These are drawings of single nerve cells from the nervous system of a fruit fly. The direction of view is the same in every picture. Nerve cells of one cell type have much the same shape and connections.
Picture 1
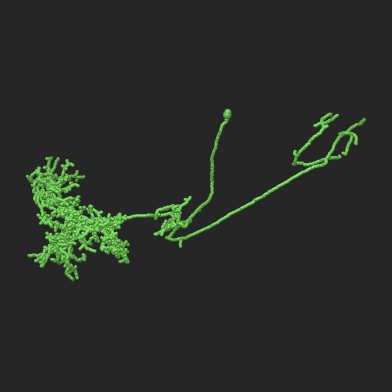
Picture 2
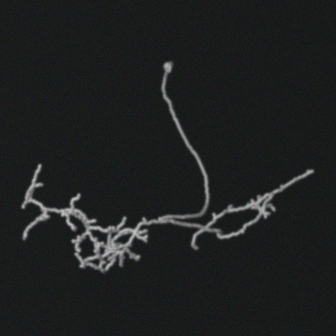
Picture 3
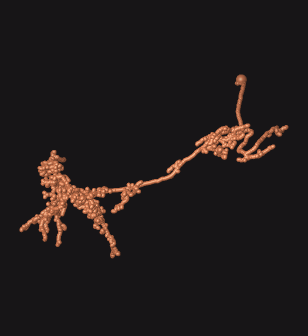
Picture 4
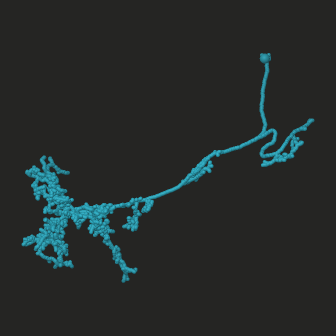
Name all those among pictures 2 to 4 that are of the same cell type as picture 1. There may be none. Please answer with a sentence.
Picture 3 and picture 4 are of the same cell type.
